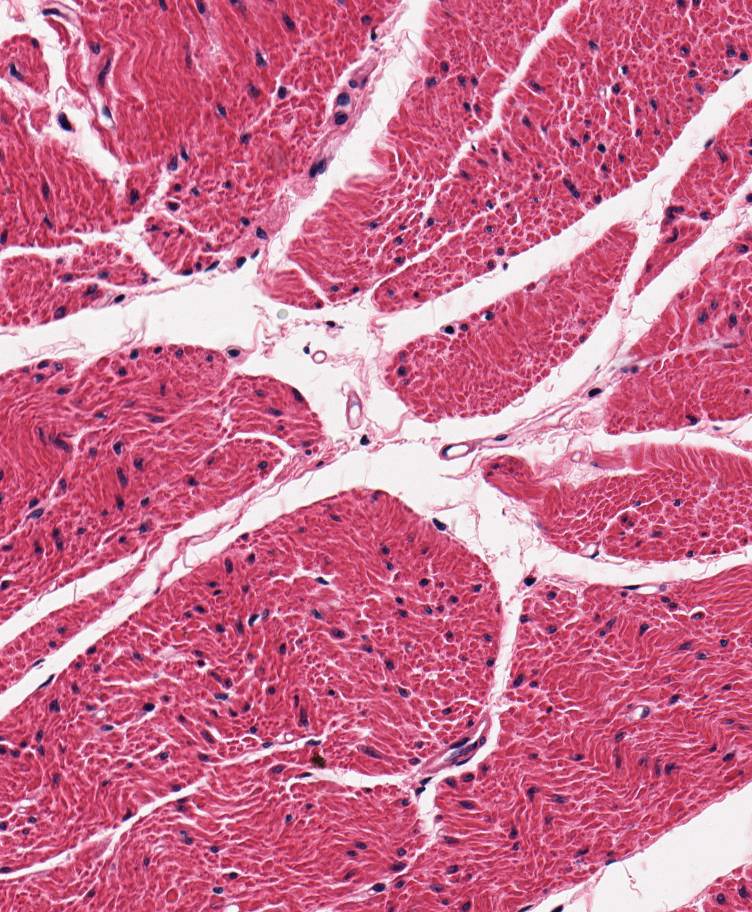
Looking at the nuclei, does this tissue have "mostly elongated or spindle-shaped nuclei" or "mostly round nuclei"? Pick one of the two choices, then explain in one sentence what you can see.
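Mostly elongated or spindle-shaped nuclei. The muscle cell nuclei are mostly elongated and dark blue, with one nucleus lying within each cell.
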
